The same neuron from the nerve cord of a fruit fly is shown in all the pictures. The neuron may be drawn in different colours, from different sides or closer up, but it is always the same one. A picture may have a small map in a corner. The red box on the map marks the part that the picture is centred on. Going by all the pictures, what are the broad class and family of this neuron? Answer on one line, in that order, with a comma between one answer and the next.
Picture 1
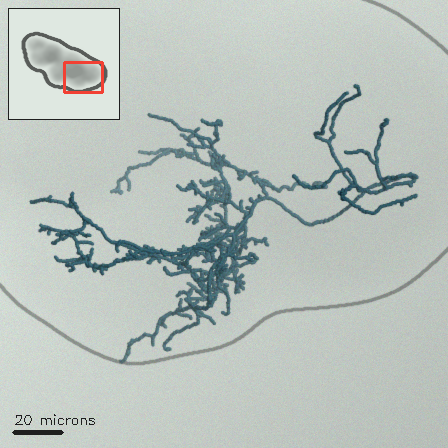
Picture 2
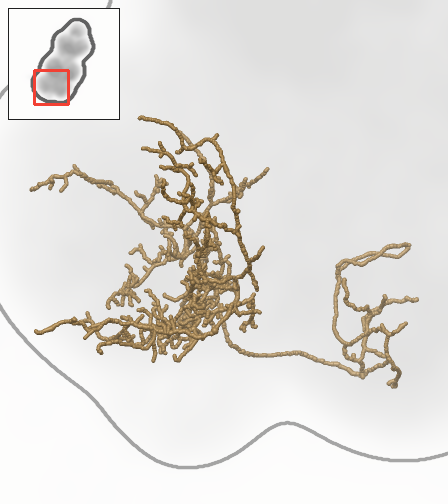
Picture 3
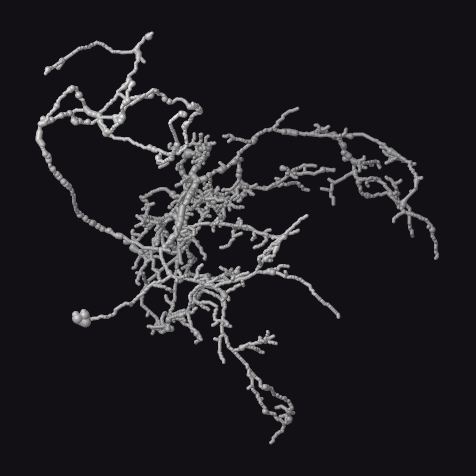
nerve-cord intrinsic neuron, hemilineage 01A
